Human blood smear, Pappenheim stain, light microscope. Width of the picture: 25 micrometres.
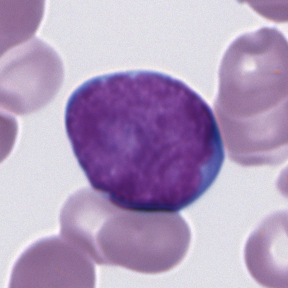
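Myeloblast, the nucleated cell at the centre of a stained peripheral blood smear. Notice that its surface has no projections. The chromatin is finely granular and evenly spread, and the rim of cytoplasm is widest on the right side of the cell. Take a careful look: no granules are visible in the cytoplasm.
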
